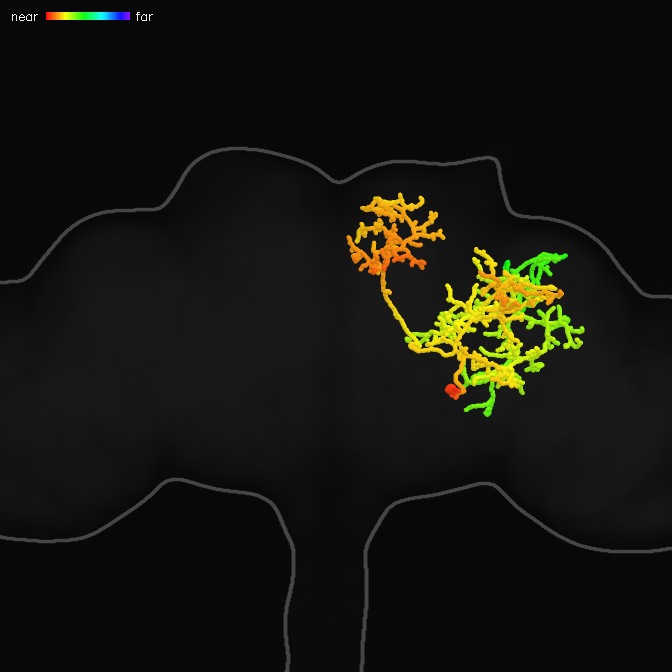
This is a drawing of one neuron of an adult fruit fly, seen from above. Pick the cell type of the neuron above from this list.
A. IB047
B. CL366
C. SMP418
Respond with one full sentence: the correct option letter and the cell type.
Option C corresponds to SMP418, the neuron's cell type.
